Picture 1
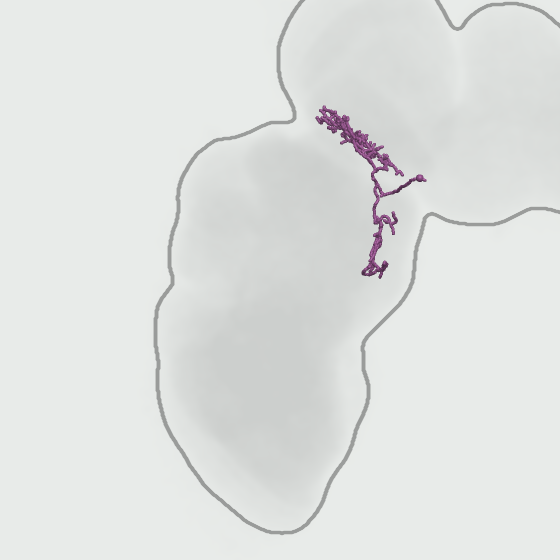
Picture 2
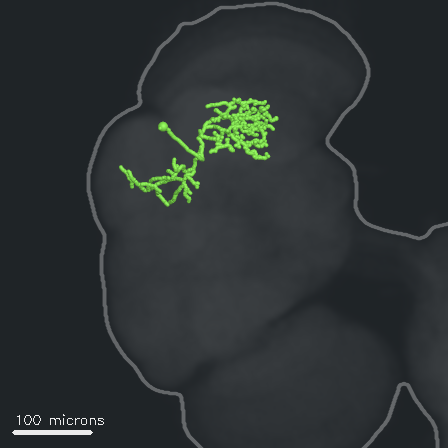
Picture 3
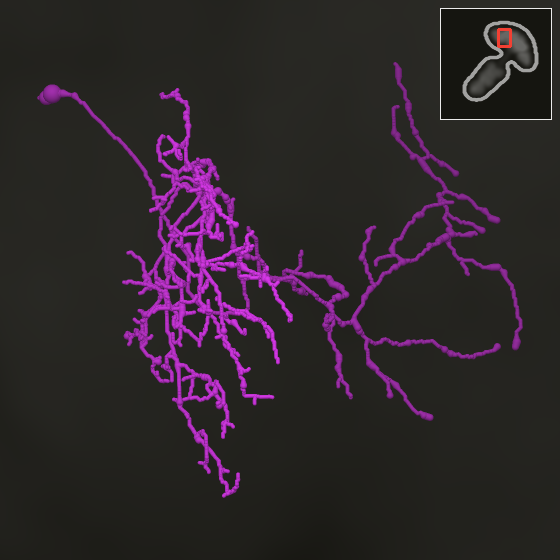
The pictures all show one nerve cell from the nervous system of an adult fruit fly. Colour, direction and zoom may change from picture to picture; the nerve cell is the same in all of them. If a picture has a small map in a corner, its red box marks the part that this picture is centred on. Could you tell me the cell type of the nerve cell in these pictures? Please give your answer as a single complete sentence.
Classified by cell type, this nerve cell is LoVP41.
